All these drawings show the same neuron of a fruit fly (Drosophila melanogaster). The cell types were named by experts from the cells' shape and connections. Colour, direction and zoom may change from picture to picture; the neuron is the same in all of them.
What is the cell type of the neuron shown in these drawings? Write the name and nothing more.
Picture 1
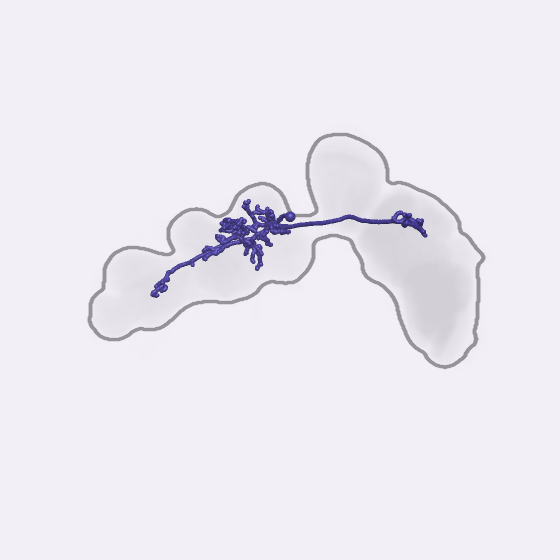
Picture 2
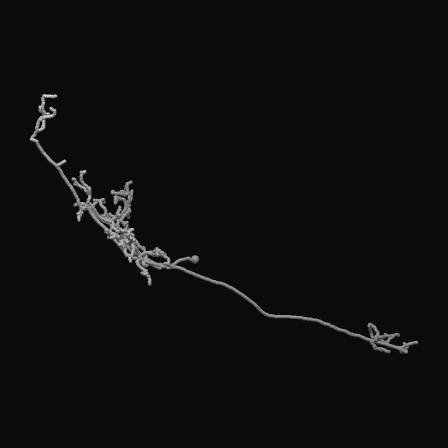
AN09B035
